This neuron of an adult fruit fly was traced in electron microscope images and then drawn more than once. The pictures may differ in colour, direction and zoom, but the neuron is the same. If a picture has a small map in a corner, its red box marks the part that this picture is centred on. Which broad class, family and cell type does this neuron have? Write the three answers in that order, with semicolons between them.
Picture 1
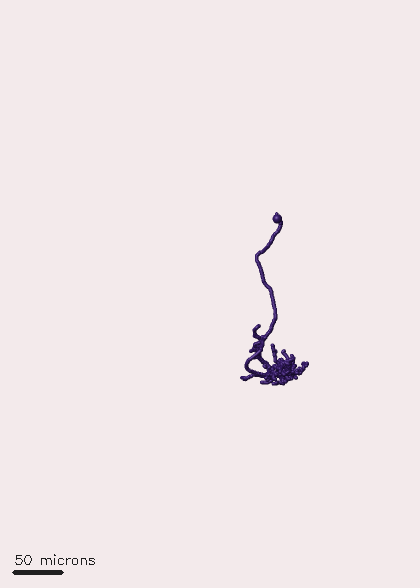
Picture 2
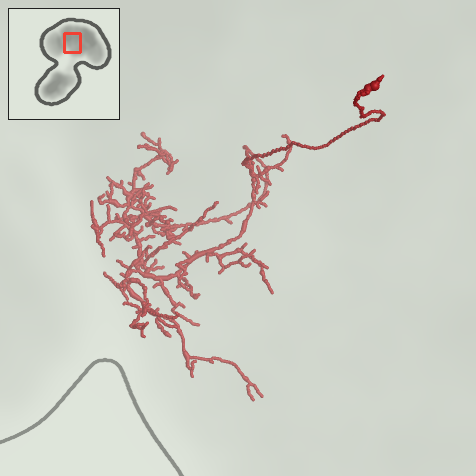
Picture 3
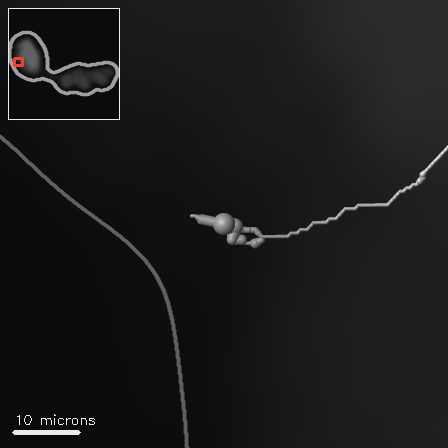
central-brain intrinsic neuron; hemilineage LALv1_ventral; PS070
